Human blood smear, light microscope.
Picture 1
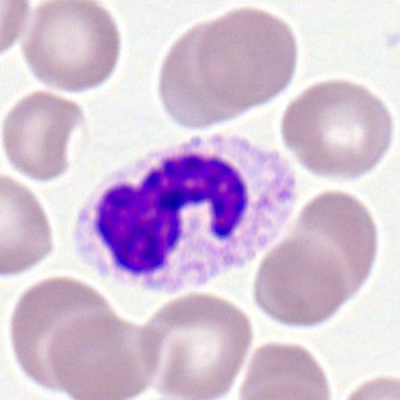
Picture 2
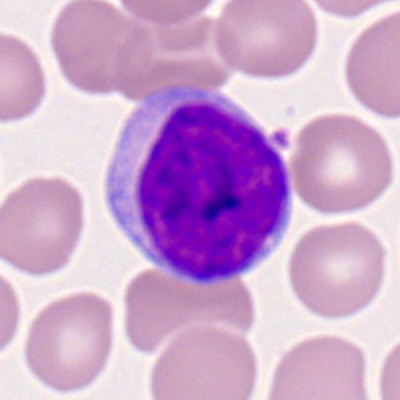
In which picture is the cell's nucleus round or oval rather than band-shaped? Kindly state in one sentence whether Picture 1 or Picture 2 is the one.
There is a cell with one compact round or oval nucleus in picture 2.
